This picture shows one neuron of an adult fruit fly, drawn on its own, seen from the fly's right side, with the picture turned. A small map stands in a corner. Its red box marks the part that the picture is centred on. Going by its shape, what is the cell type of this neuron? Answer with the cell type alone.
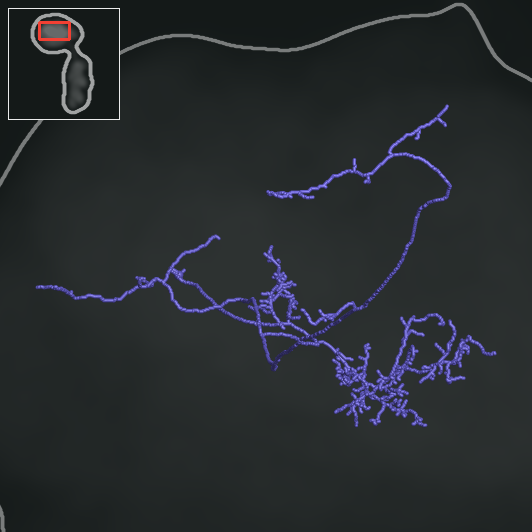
WED051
